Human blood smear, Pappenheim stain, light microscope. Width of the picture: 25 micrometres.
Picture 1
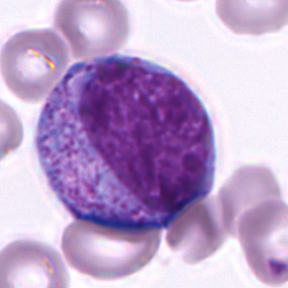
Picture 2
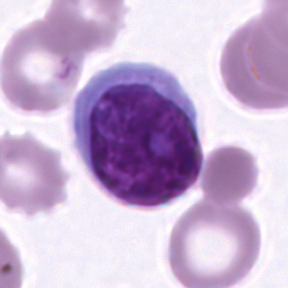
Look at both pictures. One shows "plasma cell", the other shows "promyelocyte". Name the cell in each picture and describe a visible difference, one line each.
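Picture 1 is a promyelocyte. The cytoplasm holds many fine reddish-purple granules.
Picture 2 is a plasma cell. No granules are visible in the cytoplasm.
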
